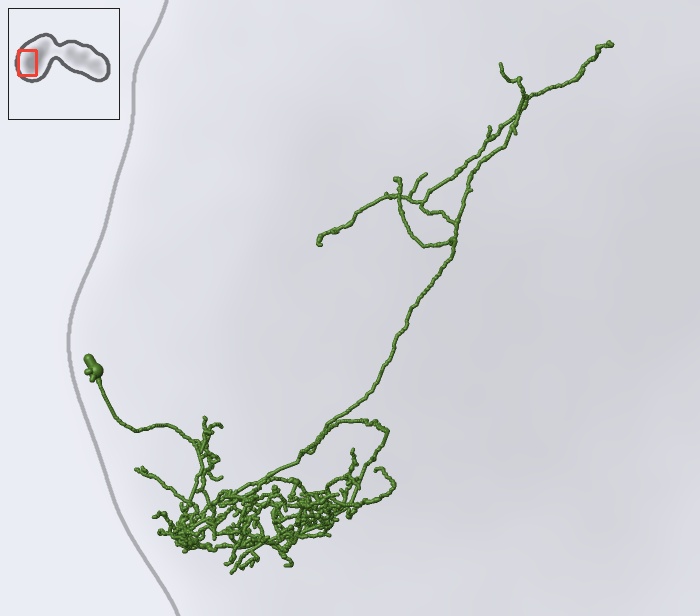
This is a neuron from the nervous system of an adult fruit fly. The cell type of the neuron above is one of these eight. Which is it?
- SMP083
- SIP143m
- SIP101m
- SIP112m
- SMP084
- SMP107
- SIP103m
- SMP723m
SIP103m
